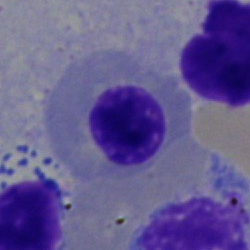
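Erythroblast — here the nucleus lies near the centre of the cell. Its chromatin is dark purple and densely clumped, with only a few small pale gaps. A wide rim of pale greyish-blue cytoplasm surrounds the nucleus on all sides.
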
